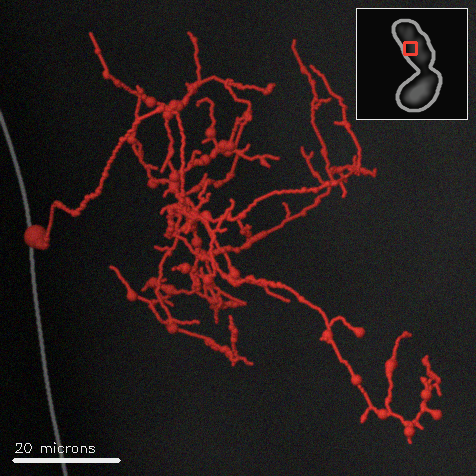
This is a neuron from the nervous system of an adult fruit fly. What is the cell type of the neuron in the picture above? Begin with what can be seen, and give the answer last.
Its cell body lies on the left of the picture. By the scale bar it is about 80 microns tall in this view. Dozens of branch ends can be seen. Its broad class is nerve-cord intrinsic neuron. The cell type is IN11B023.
